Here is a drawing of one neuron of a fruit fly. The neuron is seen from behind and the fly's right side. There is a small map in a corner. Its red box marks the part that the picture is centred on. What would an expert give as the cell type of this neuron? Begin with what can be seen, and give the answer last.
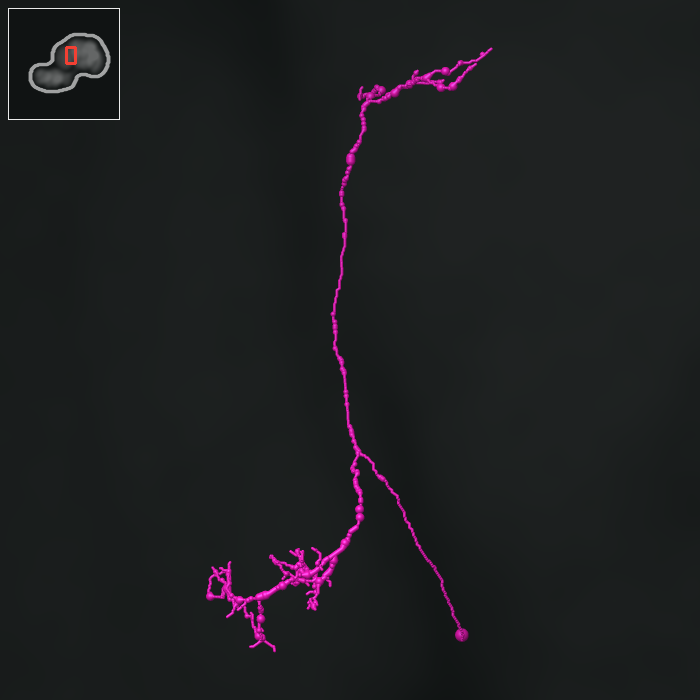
As drawn here it is taller than it is wide. Its broad class is visual projection neuron. The cell type is LC16.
